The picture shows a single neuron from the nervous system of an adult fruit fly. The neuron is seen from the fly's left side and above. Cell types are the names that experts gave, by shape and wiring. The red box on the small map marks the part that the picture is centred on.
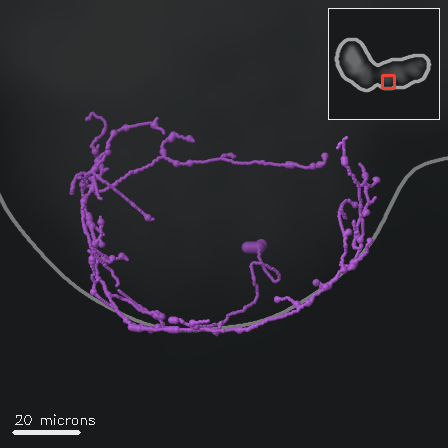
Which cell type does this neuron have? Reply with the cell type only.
IN01B035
